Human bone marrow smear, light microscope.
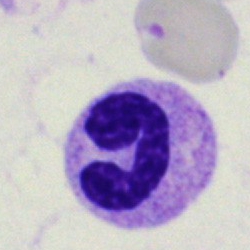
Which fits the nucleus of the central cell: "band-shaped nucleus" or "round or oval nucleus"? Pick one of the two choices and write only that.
Band-shaped nucleus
